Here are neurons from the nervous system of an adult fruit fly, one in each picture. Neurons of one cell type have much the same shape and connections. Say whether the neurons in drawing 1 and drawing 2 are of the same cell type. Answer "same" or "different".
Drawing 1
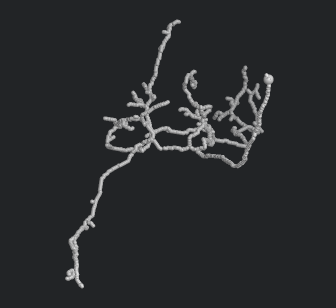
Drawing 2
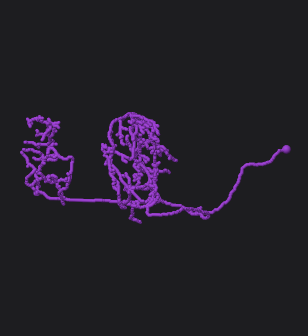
different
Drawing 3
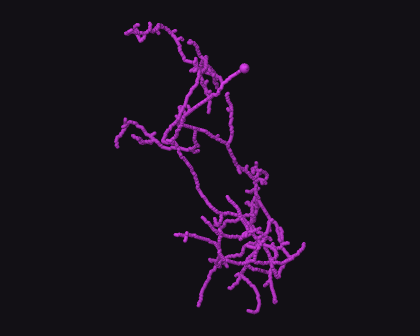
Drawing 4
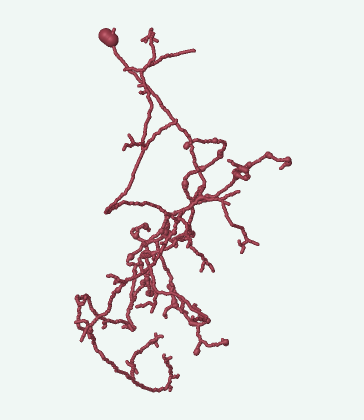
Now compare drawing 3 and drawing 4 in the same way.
same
